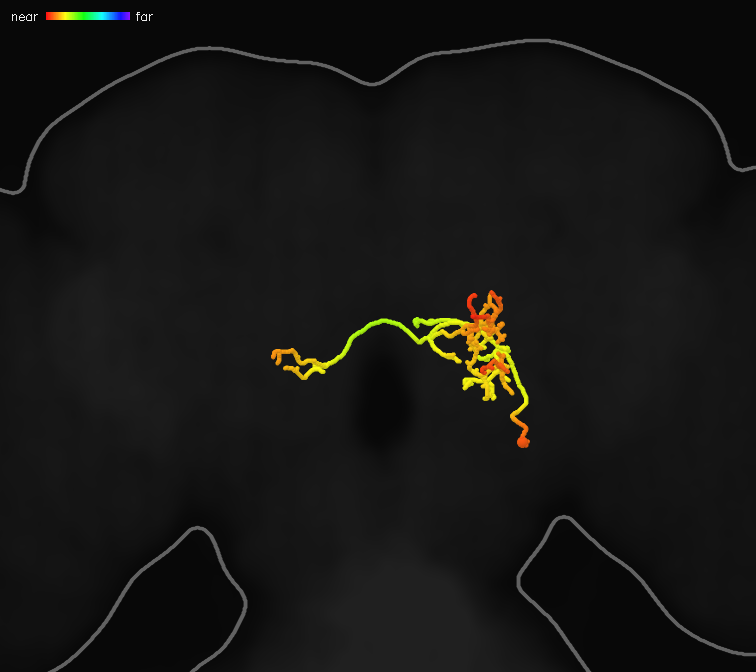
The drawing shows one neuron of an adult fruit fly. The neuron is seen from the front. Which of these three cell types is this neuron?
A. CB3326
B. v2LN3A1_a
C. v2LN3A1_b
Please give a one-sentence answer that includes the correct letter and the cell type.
Cell type CB3326 is what the neuron is, as option A states.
